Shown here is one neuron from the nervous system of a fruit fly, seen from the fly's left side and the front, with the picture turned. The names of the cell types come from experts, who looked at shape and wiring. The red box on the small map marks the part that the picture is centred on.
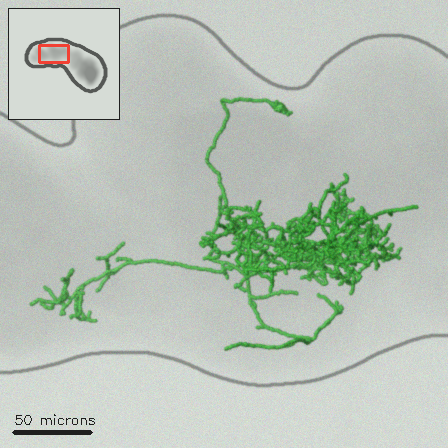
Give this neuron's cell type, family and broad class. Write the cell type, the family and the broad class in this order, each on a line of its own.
IN04B006
hemilineage 04B
nerve-cord intrinsic neuron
